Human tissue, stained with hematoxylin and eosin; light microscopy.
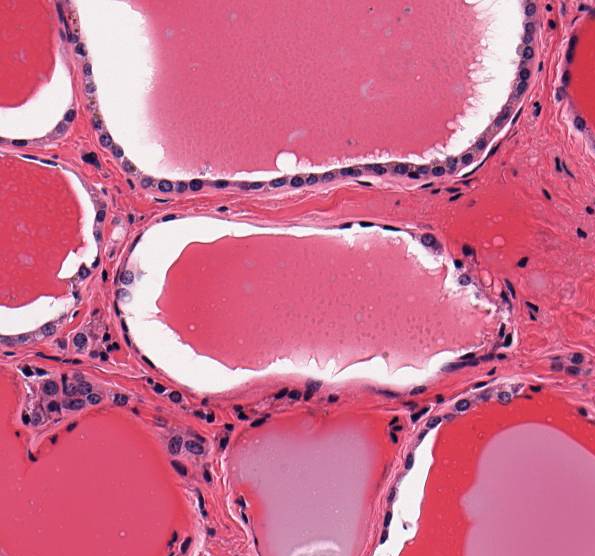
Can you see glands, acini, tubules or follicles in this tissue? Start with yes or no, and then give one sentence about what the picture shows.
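Yes. The whole field is made up of closed rounded to oval follicles of differing sizes, several cut off at the edges of the picture.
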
